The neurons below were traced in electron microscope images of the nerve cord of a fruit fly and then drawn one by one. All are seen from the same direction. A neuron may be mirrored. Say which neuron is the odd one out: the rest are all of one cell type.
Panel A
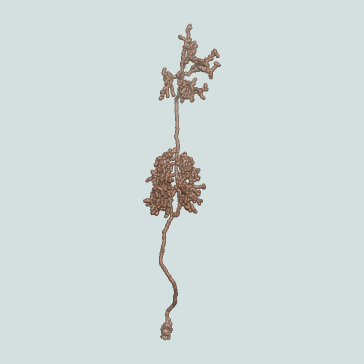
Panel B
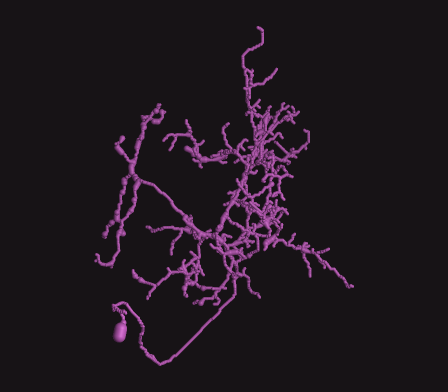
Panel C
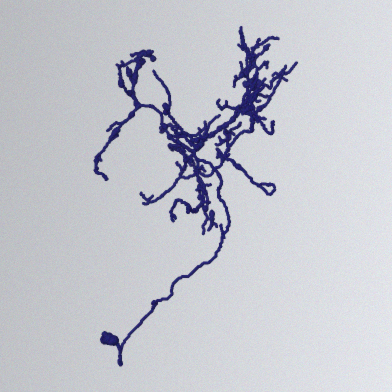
Panel A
